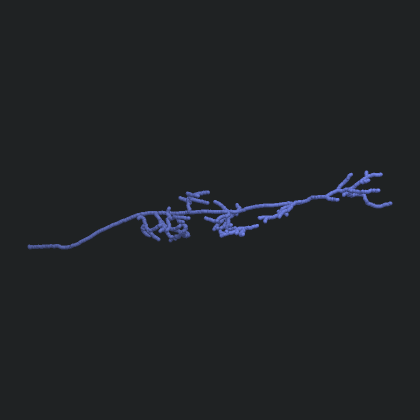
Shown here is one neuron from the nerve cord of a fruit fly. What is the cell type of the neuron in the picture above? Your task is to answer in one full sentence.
The neuron is a member of cell type DNpe055.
